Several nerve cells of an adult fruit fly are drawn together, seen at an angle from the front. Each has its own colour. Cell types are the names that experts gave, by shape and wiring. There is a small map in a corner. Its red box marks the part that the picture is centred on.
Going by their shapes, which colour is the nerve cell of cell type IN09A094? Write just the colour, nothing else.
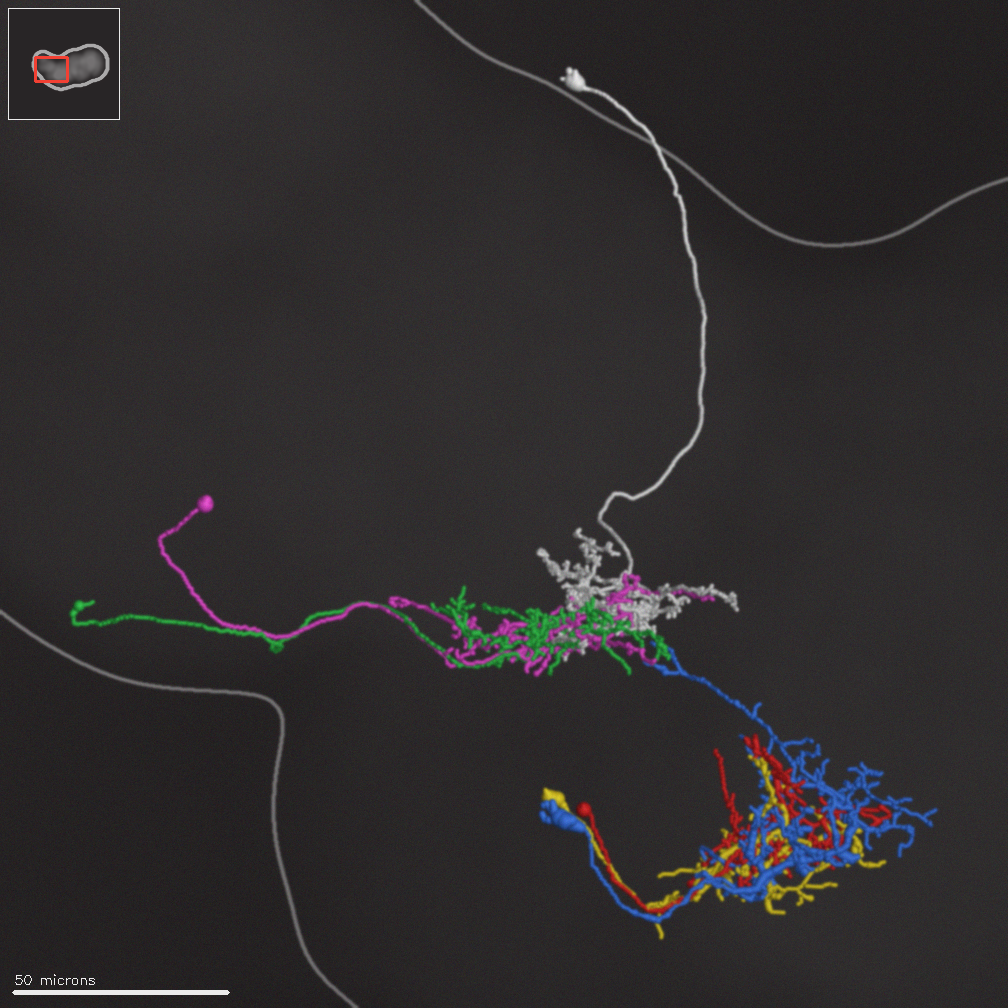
magenta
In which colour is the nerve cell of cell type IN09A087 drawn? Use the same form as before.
red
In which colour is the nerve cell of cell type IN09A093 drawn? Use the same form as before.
white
